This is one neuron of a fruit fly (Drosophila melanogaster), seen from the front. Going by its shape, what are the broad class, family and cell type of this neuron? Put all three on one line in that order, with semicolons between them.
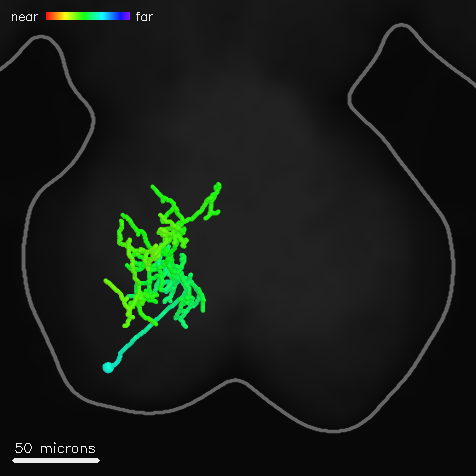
nerve-cord intrinsic neuron; hemilineage 21A; IN21A050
